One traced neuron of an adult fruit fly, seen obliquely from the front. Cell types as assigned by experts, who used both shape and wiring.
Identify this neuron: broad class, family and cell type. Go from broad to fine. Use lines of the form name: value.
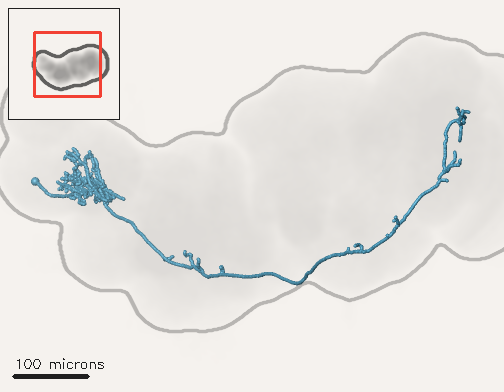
broad class: ascending neuron
family: hemilineage 05B
cell type: AN05B062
